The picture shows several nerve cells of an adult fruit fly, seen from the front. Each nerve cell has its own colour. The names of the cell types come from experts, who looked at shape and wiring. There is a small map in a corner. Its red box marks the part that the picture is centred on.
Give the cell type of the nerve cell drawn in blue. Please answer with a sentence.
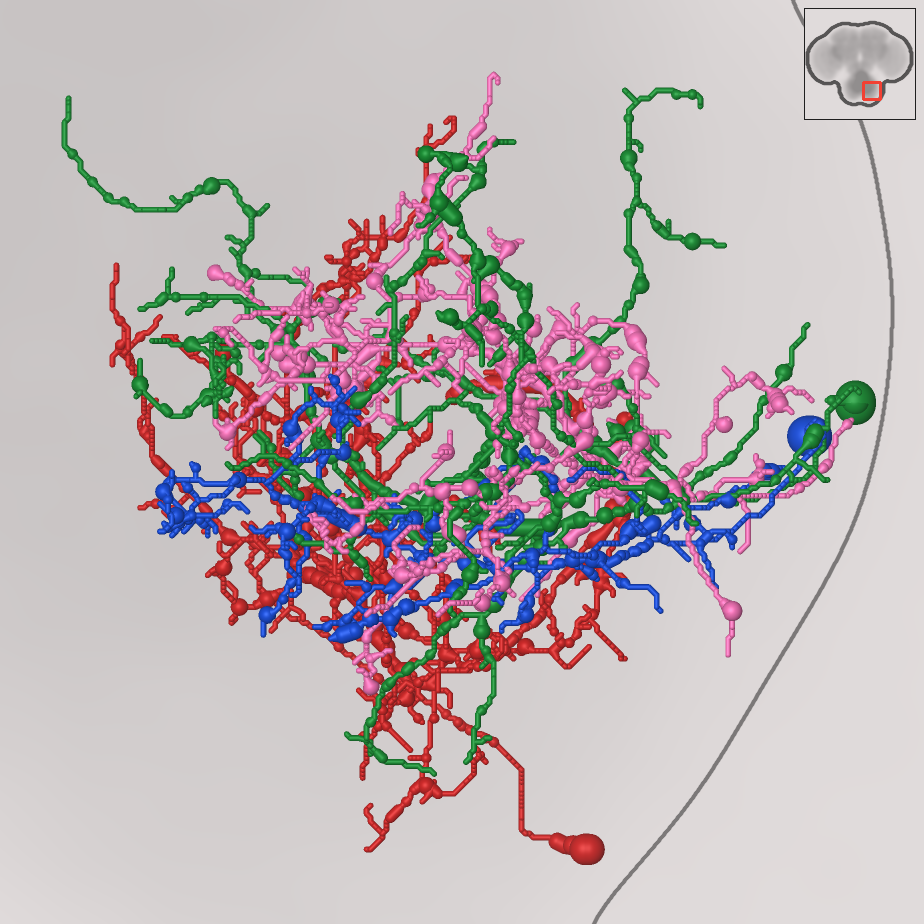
The cell type is IN20A.22A089.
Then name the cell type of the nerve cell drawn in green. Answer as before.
The cell type is IN20A.22A069.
